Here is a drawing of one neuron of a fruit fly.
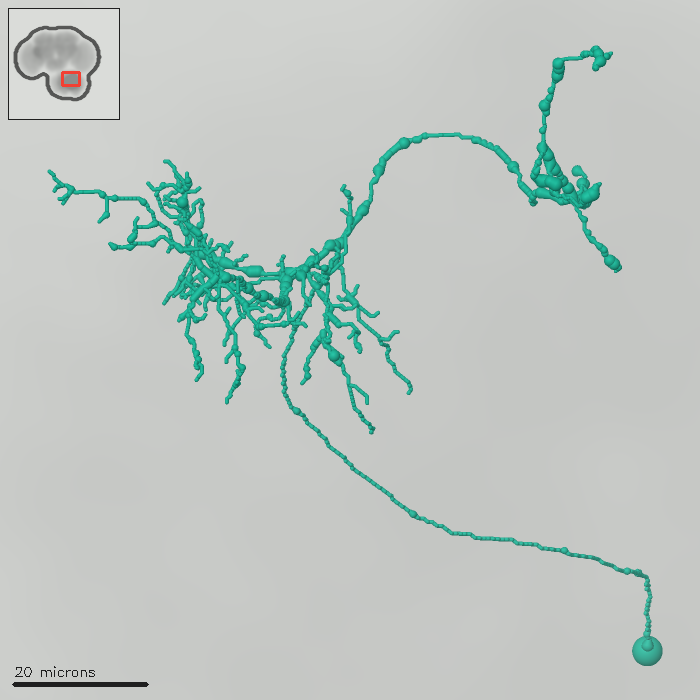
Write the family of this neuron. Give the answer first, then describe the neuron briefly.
The family is hemilineage 06A. This is a nerve-cord intrinsic neuron. The cell body is at the lower right of the picture. By the scale bar it is about 90 microns tall in this view. Dozens of branch ends can be seen.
